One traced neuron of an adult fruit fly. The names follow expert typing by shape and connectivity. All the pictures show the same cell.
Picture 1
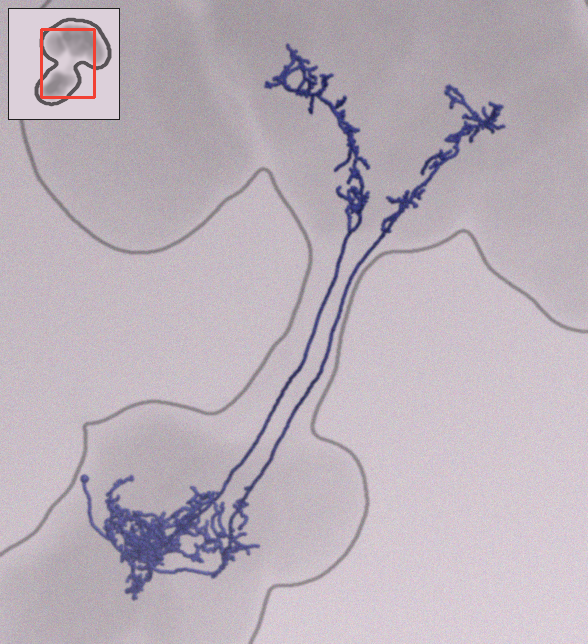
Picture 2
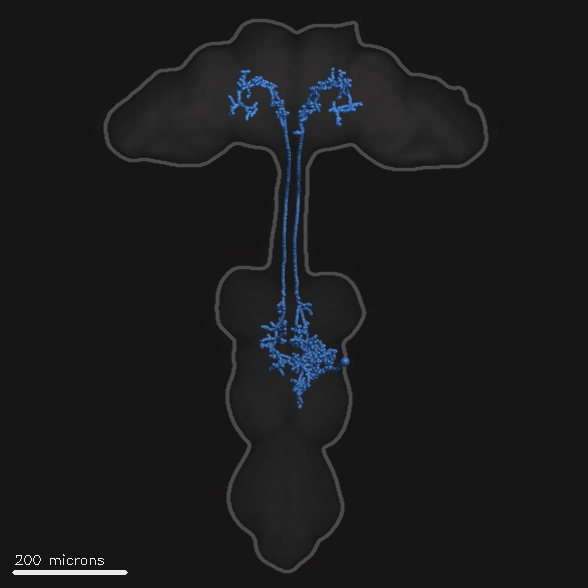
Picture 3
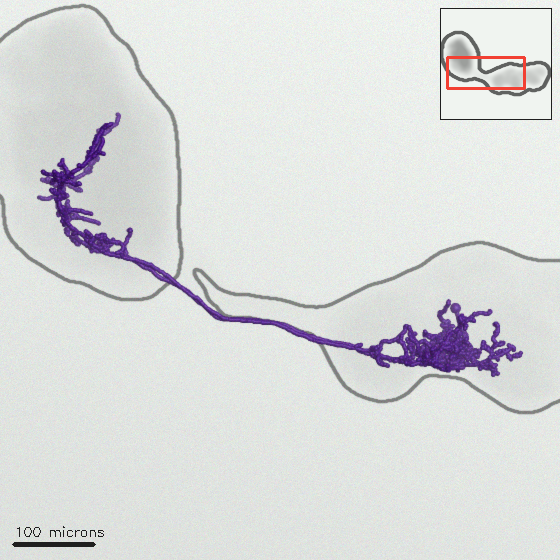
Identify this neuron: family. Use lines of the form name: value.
family: hemilineage 09B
